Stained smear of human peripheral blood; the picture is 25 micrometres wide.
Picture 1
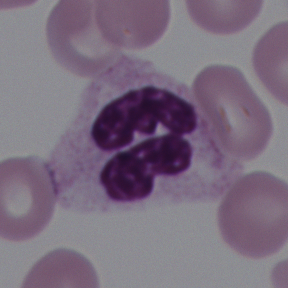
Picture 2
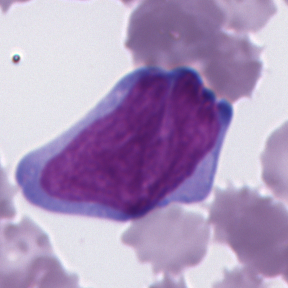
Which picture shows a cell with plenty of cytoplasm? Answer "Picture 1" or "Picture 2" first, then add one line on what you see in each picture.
Picture 1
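What picture 1 shows: The cytoplasm is abundant and pale pinkish-lilac.
What picture 2 shows: The cytoplasm forms a narrow rim that is widest at the left end of the cell.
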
